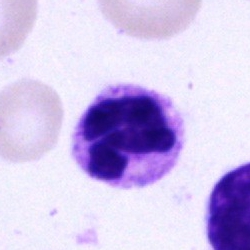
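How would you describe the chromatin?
It is dark purple and coarsely clumped.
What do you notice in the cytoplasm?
It is pale pink-lilac and contains fine granules.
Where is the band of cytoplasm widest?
At the lower right of the nucleus.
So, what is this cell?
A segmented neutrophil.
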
